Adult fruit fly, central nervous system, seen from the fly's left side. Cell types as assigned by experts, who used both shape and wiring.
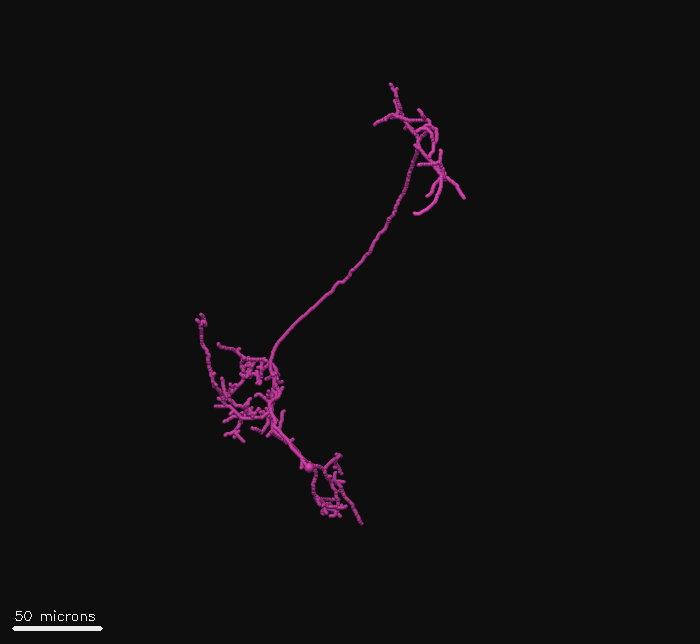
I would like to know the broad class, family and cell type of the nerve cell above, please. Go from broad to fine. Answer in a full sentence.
A central-brain intrinsic neuron of hemilineage ALlv1, type VP2+Z_lvPN.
